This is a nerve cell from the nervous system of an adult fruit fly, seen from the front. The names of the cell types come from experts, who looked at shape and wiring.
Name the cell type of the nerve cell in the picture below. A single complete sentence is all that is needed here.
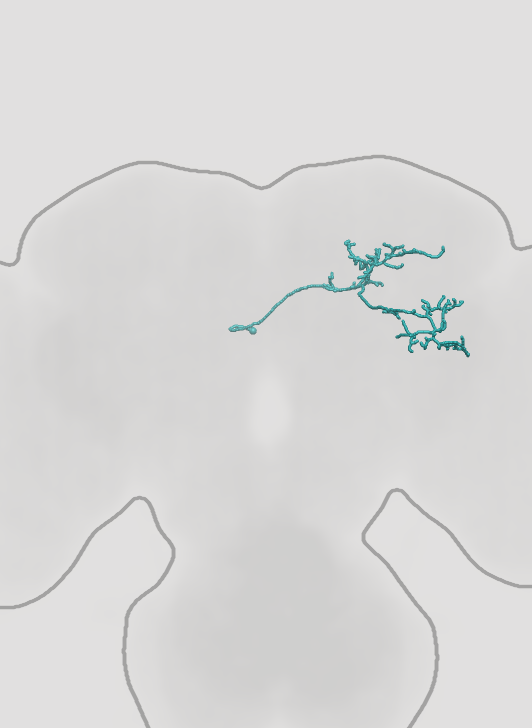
This nerve cell is an instance of the cell type CB1007.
